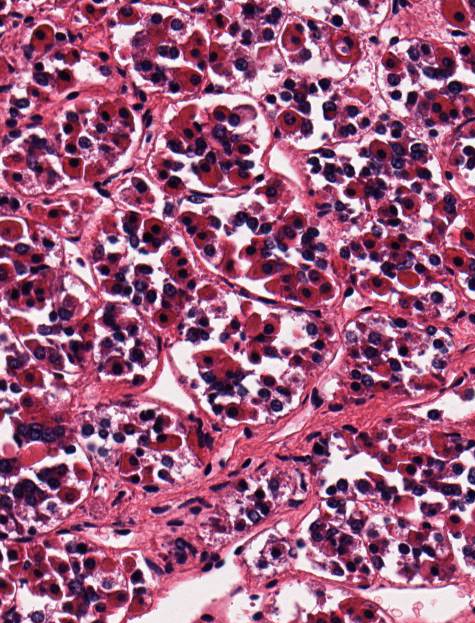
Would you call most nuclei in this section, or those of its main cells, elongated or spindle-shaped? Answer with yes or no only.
No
